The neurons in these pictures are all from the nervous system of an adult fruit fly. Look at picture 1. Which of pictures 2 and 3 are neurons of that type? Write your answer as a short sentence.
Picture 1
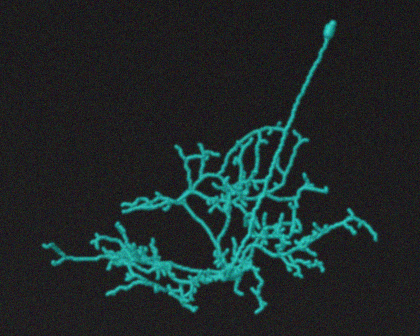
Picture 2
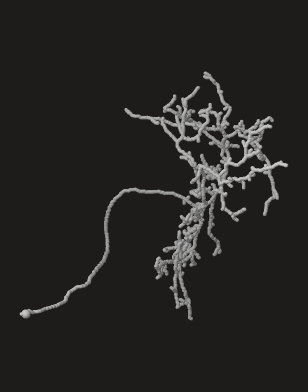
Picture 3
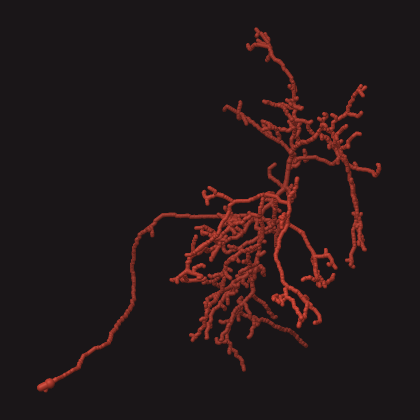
Picture 3 is of the same cell type.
